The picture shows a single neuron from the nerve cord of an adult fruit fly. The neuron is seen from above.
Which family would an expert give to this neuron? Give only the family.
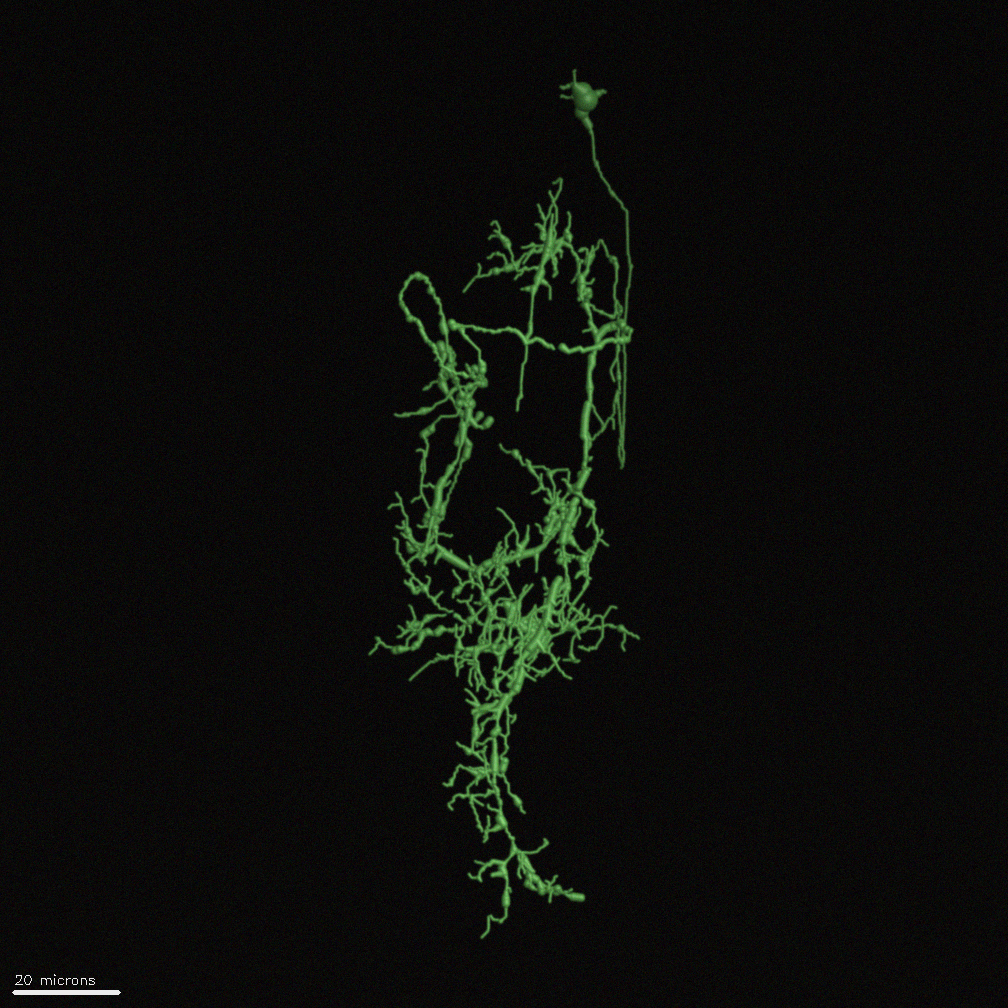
hemilineage 02A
